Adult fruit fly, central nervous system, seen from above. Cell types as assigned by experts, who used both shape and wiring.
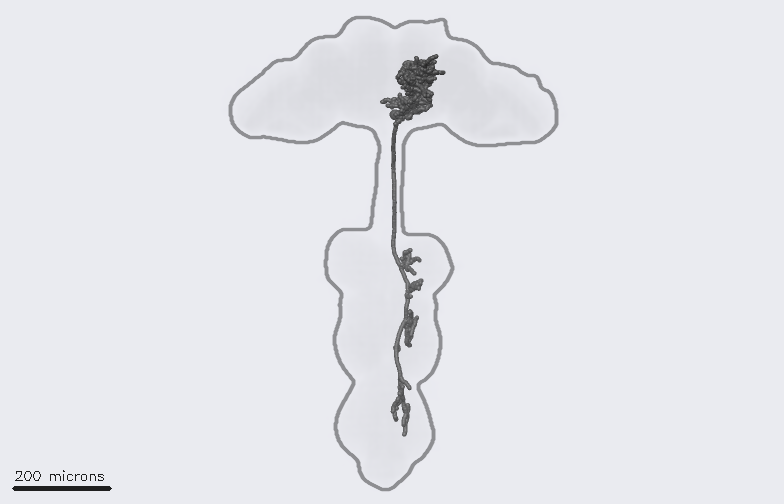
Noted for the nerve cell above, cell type: DNge103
